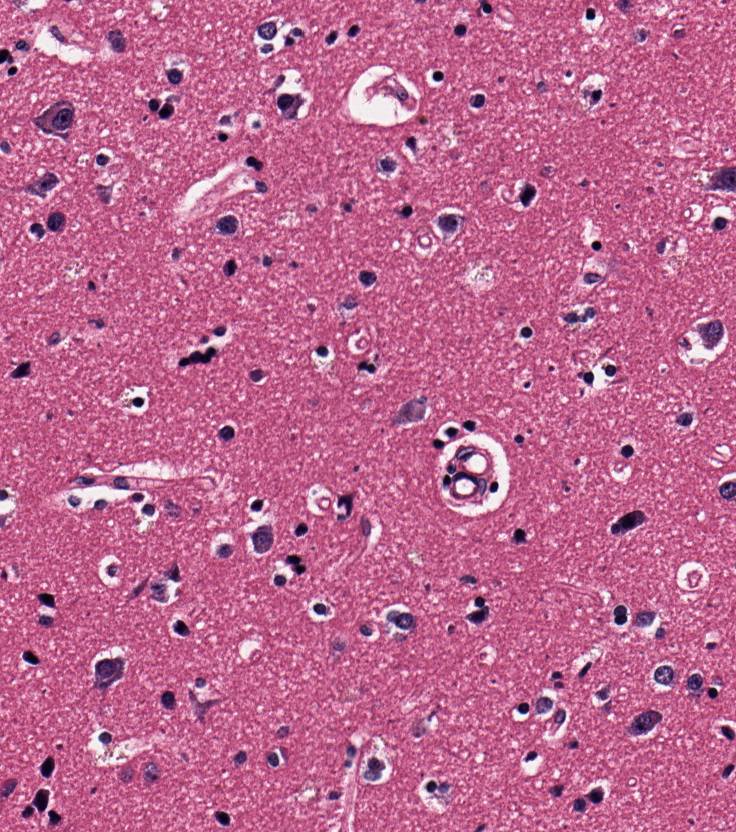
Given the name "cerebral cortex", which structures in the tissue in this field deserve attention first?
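This is cerebral cortex. The background is evenly pink and finely granular throughout, with cells scattered singly and no epithelium or glands. Small round dark nuclei, often in a clear halo, are numerous. Larger cells, also scattered, have angular purple cytoplasm and larger, paler nuclei.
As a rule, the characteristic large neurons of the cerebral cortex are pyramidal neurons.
These larger cells agree with that. Near the centre, a round pink-rimmed ring encloses clear spaces and a few dark nuclei.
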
